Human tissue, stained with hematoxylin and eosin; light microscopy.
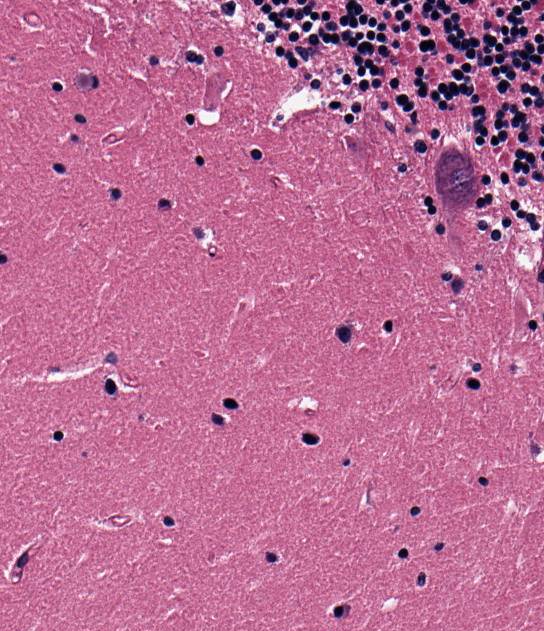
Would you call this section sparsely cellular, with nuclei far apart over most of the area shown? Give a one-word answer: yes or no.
Yes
